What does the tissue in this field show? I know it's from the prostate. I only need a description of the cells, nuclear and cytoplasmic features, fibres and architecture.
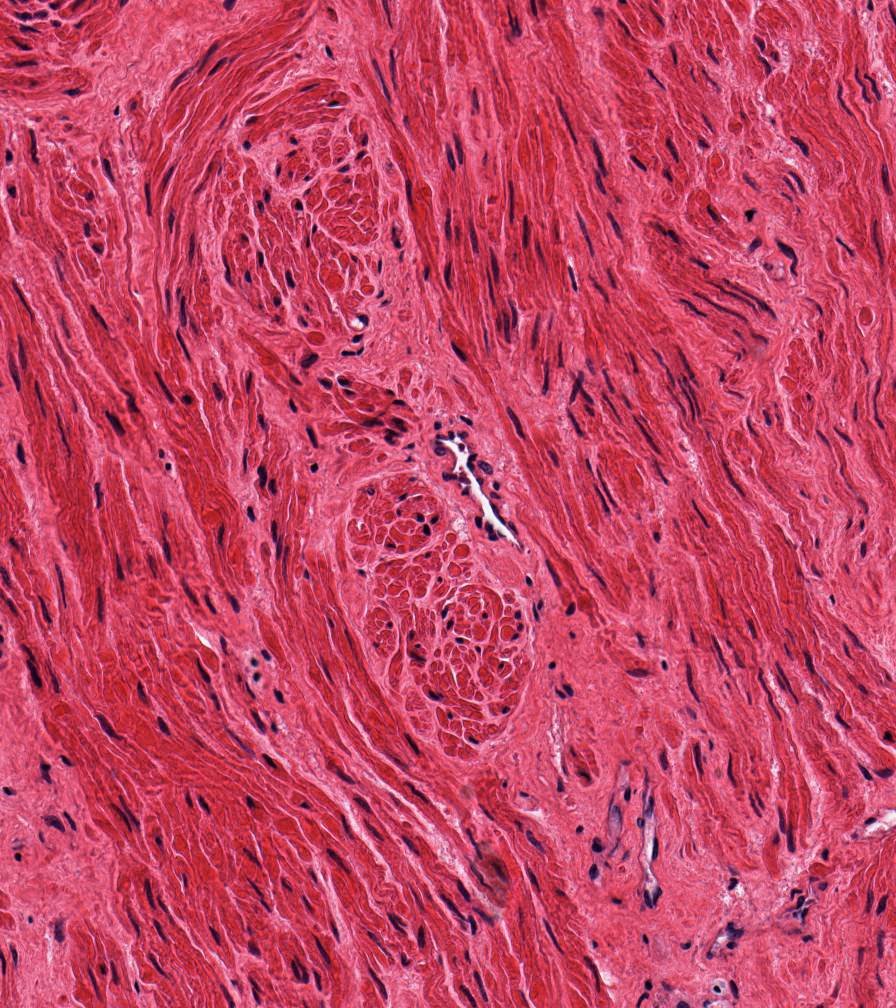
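Interlacing bundles of smooth muscle, running in differing directions, make up the entire field. Nuclei are dark, elongated and cigar-shaped, aligned along the fibres. Near the centre, rounded bundles cut across show clusters of small round profiles. The cytoplasm stains deep, dense red.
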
